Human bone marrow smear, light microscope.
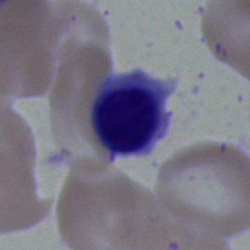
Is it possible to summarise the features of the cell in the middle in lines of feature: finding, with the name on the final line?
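Chromatin: very dark purple, densely packed
Cytoplasm: scant, pale bluish-lavender
Position: cytoplasm mostly on the upper right of the nucleus
Edge: ragged on the right and top, small pointed projections
Cell: erythroblast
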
